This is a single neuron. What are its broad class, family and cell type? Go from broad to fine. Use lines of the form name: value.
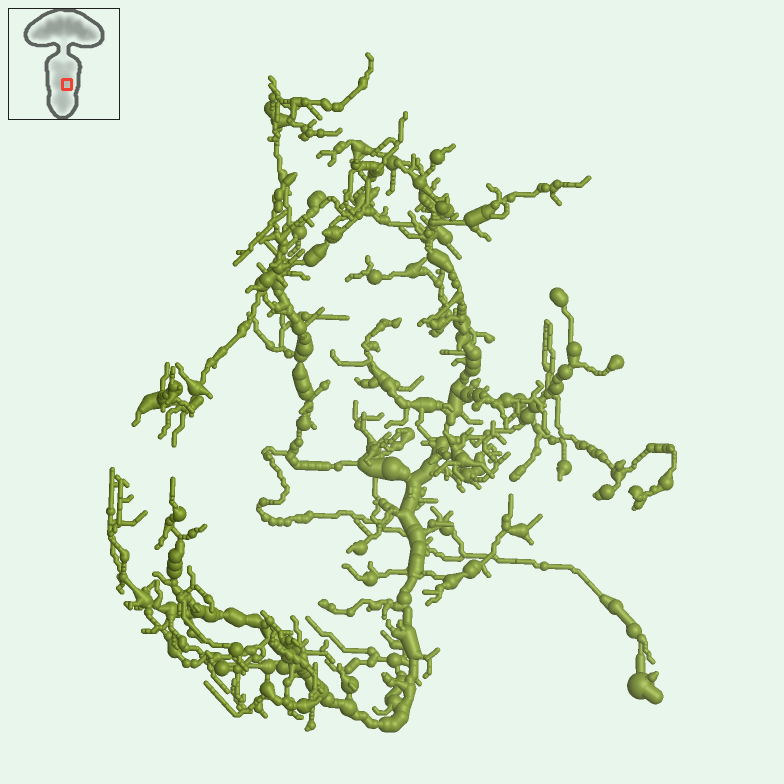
broad class: nerve-cord intrinsic neuron
family: hemilineage 01B
cell type: IN01B021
